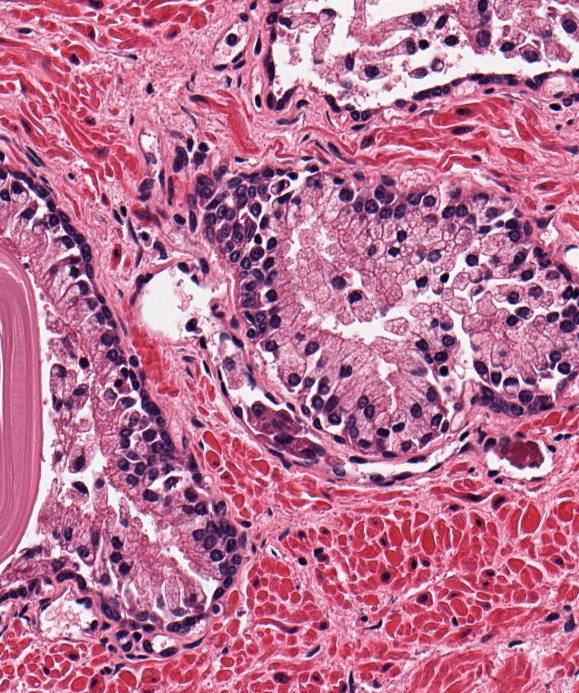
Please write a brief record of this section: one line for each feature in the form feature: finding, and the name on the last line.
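Basal layer: flattened dark nuclei beneath the luminal cells, outlining the central gland
Luminal nuclei: small, round, dark, toward the cell base
Lumina: irregular, infolded borders, not smooth and round
Stroma: bundles of bright pink smooth muscle cells, clearest lower right
Name: prostate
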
